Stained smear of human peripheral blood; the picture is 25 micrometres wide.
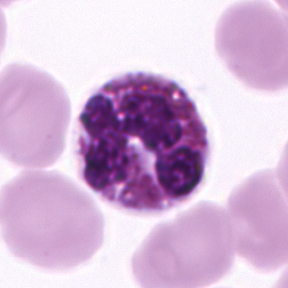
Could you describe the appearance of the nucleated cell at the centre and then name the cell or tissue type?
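Several lobes make up the nucleus, arranged around the margin of the cell. The chromatin is dark purple and densely clumped, and no nucleoli are visible. Between the nuclear lobes, at the centre of the cell, lies a pale, almost unstained area. The cell measures about 12 micrometres across. It is an eosinophil.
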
